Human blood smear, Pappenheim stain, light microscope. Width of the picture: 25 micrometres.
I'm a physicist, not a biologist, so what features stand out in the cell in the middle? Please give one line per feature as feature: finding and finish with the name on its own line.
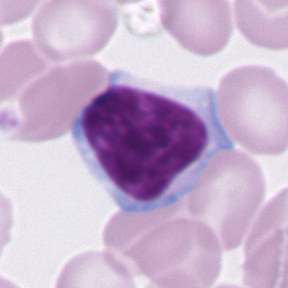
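Outline: angular, straight stretches and corners rather than a smooth circle
Nucleus: roughly triangular, corners rounded
Cytoplasm: pale blue, deepening to a stronger blue along the outer edge
Vacuoles: none in the cytoplasm
Name: typical lymphocyte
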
